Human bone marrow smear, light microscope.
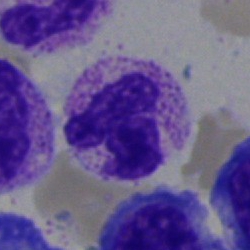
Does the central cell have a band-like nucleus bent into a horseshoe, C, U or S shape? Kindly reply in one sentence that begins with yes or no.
Yes, its nucleus forms a curved band and has no separate lobes.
